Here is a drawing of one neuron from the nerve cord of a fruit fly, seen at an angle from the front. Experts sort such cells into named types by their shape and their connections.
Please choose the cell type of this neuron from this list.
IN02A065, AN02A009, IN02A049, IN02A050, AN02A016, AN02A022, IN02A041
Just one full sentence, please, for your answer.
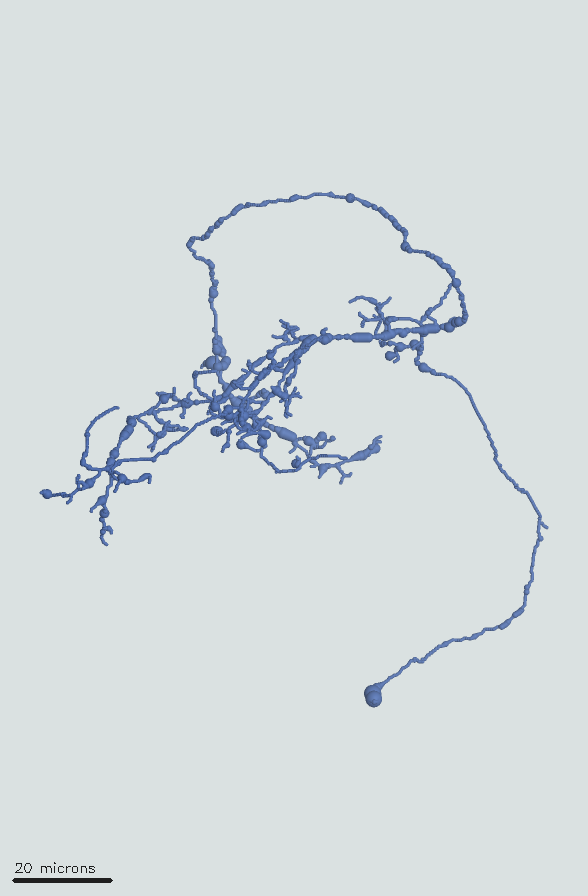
To the cell type IN02A041 belongs this neuron.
